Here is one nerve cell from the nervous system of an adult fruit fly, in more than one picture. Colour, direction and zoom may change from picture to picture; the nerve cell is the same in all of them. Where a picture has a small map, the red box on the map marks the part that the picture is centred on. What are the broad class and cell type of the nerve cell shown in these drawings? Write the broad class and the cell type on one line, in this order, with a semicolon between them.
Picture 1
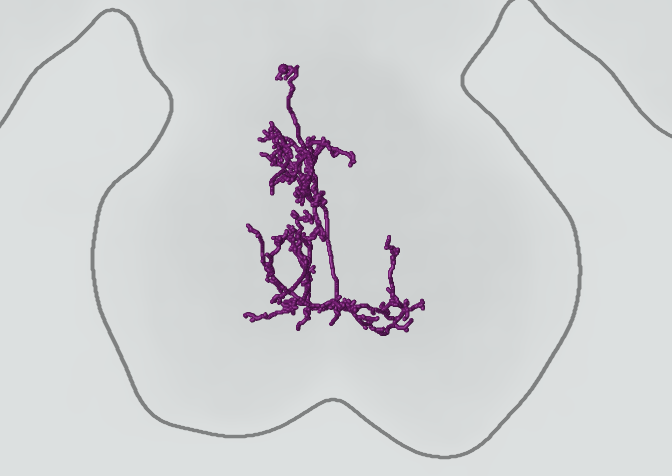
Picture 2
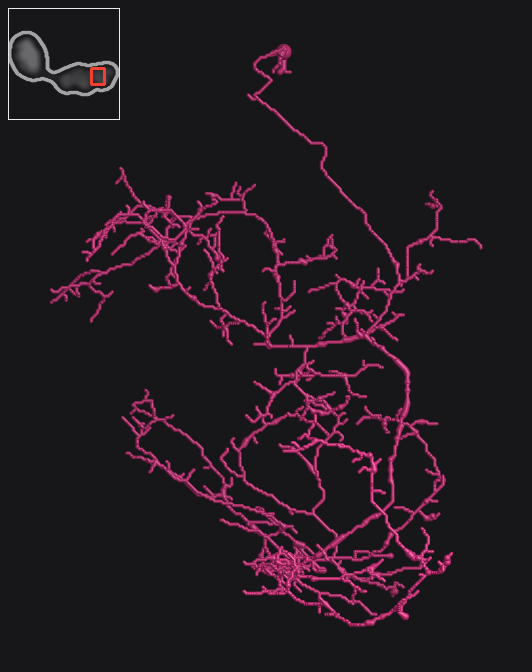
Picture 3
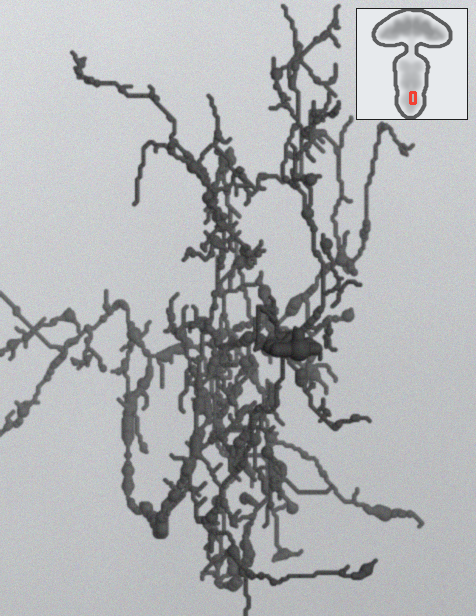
nerve-cord intrinsic neuron; INXXX340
